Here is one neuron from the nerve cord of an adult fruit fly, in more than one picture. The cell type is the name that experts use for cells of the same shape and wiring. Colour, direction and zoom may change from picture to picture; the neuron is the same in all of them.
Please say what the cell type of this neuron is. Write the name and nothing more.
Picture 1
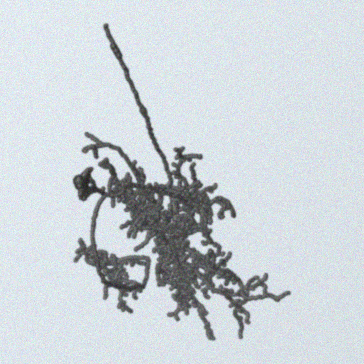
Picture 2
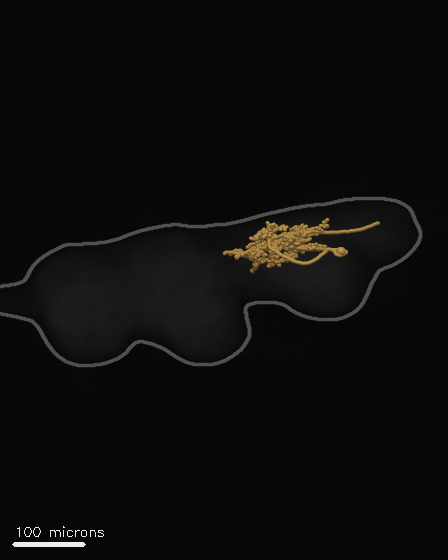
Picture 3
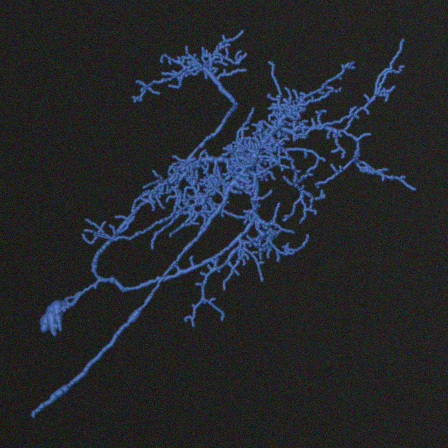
MNad41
